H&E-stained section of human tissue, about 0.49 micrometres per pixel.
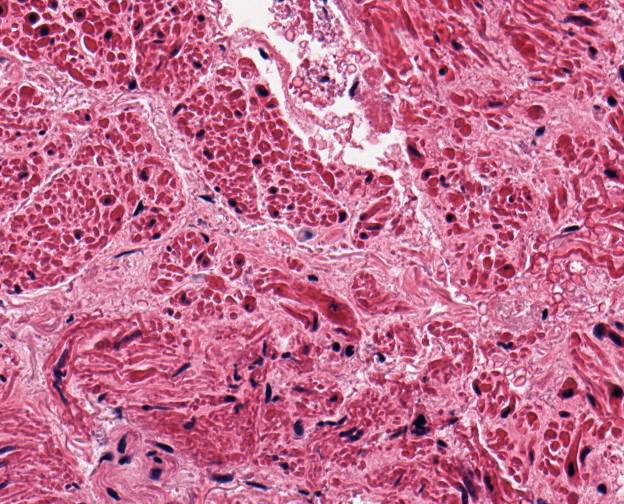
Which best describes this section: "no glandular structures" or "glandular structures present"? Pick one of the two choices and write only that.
No glandular structures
